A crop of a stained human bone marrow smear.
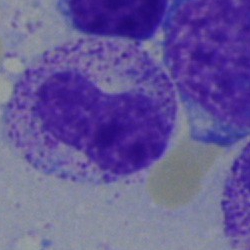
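Metamyelocyte in a stained human bone marrow smear. The outline is round to slightly oval and smooth. A notch on the upper side of the nucleus gives it a kidney-like shape, and a paler, less granular patch of cytoplasm sits in that notch. The chromatin is dark purple and slightly clumped.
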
